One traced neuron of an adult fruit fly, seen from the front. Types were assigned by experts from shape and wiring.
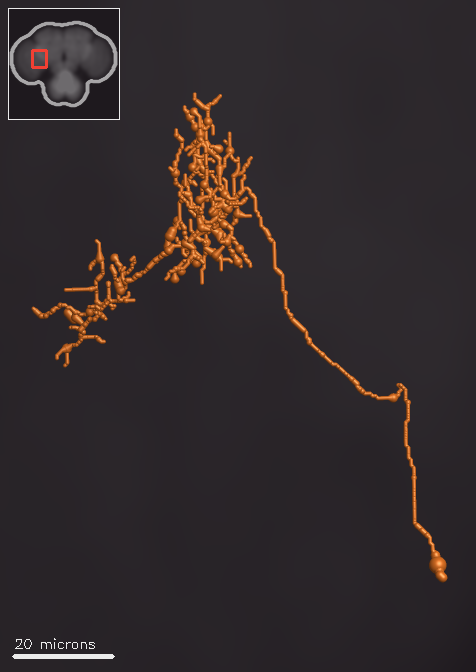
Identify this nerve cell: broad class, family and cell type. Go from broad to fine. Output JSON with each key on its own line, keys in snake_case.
{
 "broad_class": "optic-lobe intrinsic neuron",
 "family": "Li",
 "cell_type": "Li14"
}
